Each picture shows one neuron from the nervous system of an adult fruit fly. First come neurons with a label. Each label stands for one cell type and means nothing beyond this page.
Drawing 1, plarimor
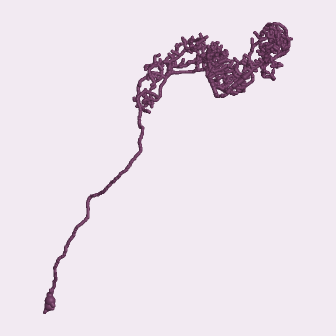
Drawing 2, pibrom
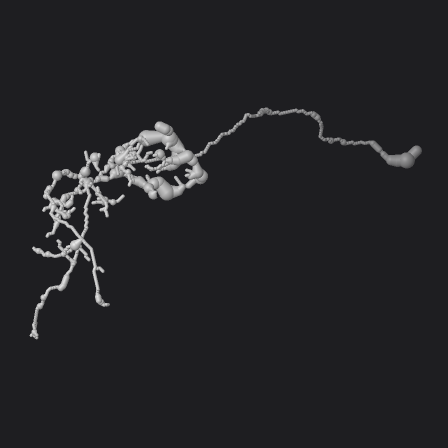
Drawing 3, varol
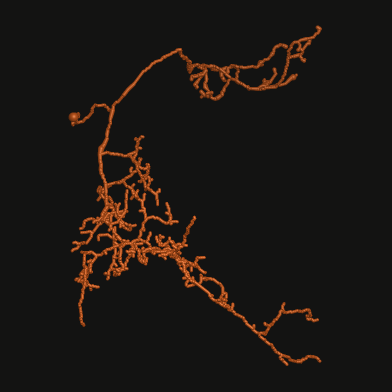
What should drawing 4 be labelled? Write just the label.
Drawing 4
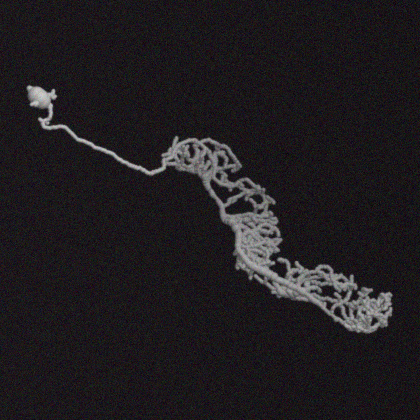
plarimor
